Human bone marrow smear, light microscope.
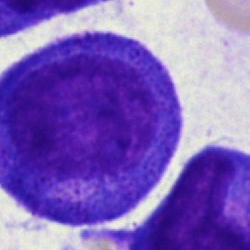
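Promyelocyte in a stained human bone marrow smear. The cell is roughly round with a sharply defined edge. Its cytoplasm is a deep blue, and its chromatin finely granular rather than coarsely clumped. A paler, finely speckled zone occupies the lower part of the cell.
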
